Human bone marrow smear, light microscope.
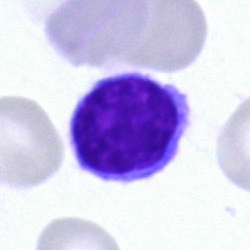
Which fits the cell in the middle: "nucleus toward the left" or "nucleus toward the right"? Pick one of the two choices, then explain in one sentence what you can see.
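Nucleus toward the left. The cytoplasmic rim is widest on the right side of the cell.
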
